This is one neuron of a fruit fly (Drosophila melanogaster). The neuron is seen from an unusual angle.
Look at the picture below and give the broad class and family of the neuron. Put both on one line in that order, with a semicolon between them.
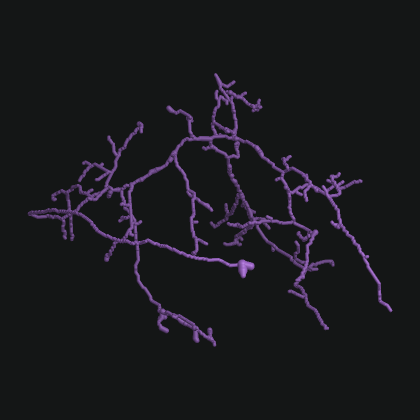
nerve-cord intrinsic neuron; hemilineage 11B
